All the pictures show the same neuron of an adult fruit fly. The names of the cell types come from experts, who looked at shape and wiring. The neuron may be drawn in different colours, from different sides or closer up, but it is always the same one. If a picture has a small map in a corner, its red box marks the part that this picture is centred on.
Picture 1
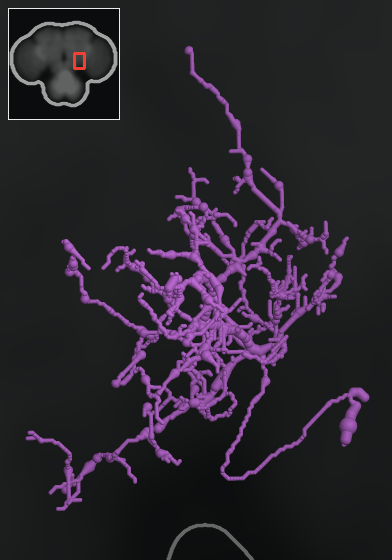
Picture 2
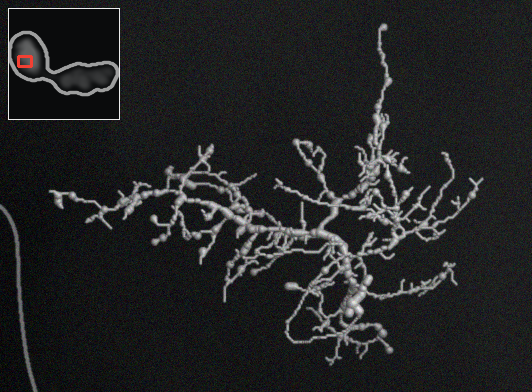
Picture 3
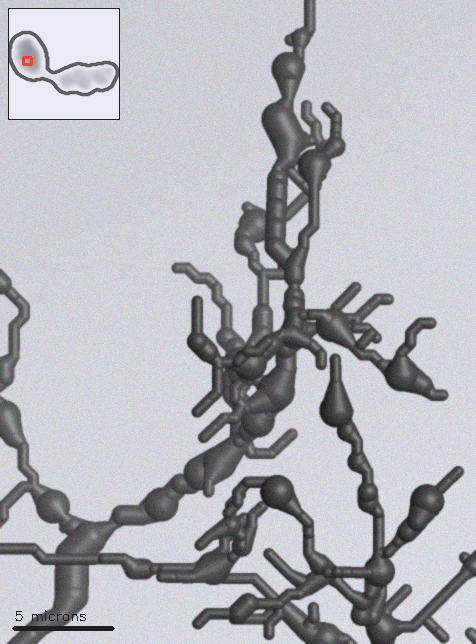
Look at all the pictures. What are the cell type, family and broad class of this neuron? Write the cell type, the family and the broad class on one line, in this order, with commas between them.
CB1948, hemilineage WEDa1, central-brain intrinsic neuron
